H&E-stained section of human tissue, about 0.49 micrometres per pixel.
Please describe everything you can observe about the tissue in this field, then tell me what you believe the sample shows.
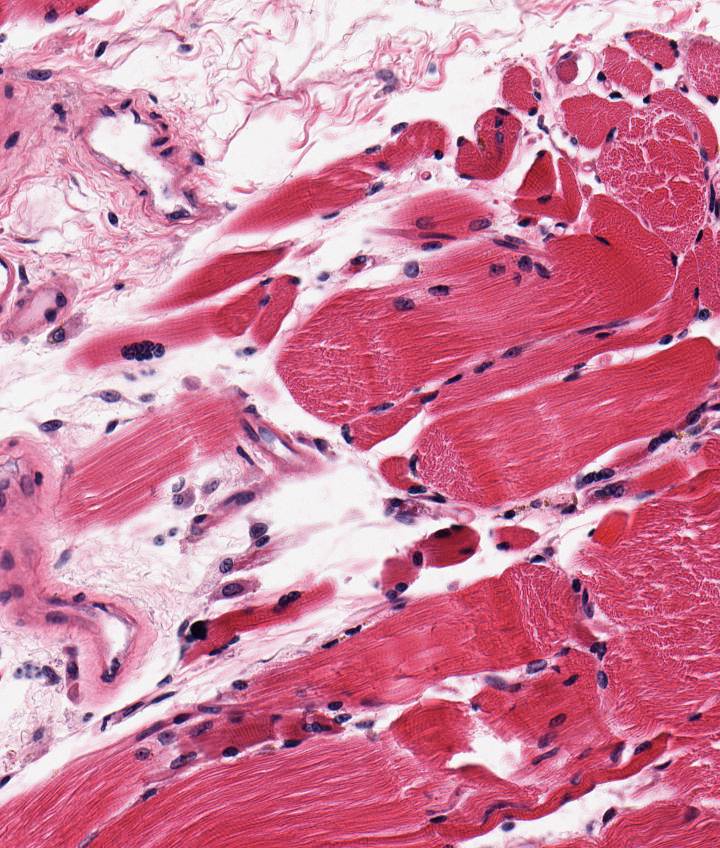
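I see longitudinally cut fibres rising obliquely from lower left towards upper right, their cytoplasm a deep eosinophilic pink-red. Their nuclei are dark, flattened, at the periphery. Towards the upper right, fibres cut transversely or obliquely show rounded or polygonal profiles. This is skeletal muscle.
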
